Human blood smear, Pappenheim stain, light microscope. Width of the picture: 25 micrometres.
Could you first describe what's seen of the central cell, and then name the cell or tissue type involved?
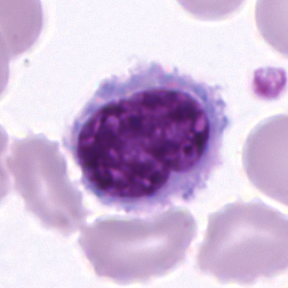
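The nucleus measures about 12 by 9 micrometres, and its outline has a shallow notch on the lower right edge. The cytoplasm is pale greyish-blue and shows no coarse coloured granules. Its rim is wider on the upper right side than on the lower left. The cell is a plasma cell.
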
